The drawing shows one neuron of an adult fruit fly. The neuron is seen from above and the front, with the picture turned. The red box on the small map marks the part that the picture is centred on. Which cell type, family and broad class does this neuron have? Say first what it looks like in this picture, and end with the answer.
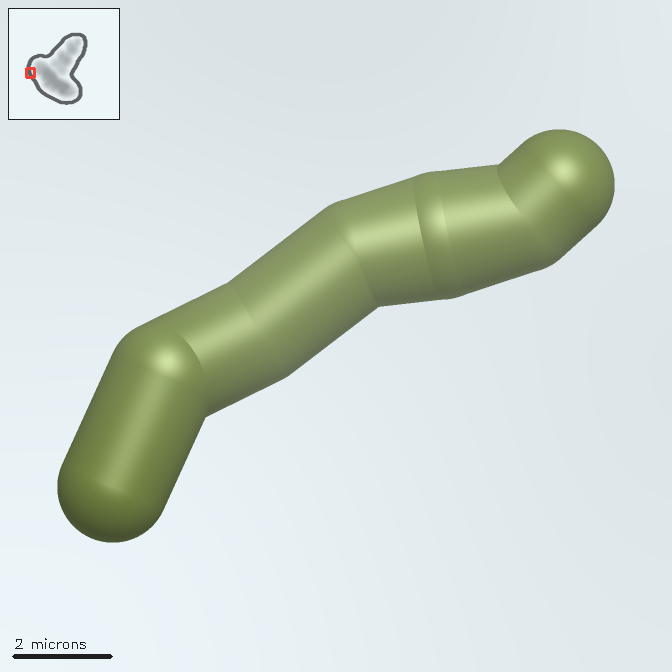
No cell body is drawn. By the scale bar it is about 10 microns wide in this view. It has a dozen or fewer branch ends. It is of cell type R1-R6. The name of its family is class visual. This is a photoreceptor or other optic-lobe sensory neuron.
